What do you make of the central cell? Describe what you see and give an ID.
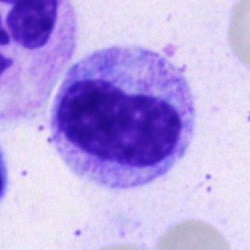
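Central cell: nucleus bean-shaped, shallow notch on upper edge. Cytoplasm: fine pinkish-purple granules scattered throughout. No vacuoles seen. Upper left corner: part of another nucleated cell. Identification: metamyelocyte.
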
